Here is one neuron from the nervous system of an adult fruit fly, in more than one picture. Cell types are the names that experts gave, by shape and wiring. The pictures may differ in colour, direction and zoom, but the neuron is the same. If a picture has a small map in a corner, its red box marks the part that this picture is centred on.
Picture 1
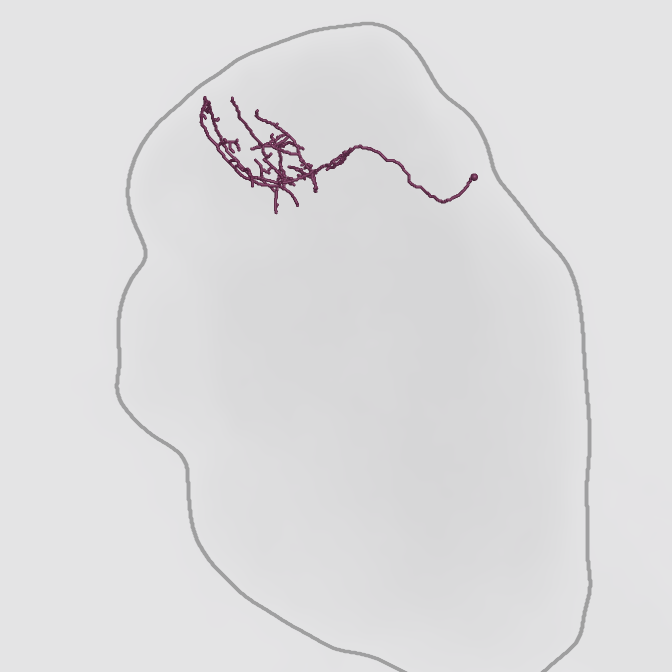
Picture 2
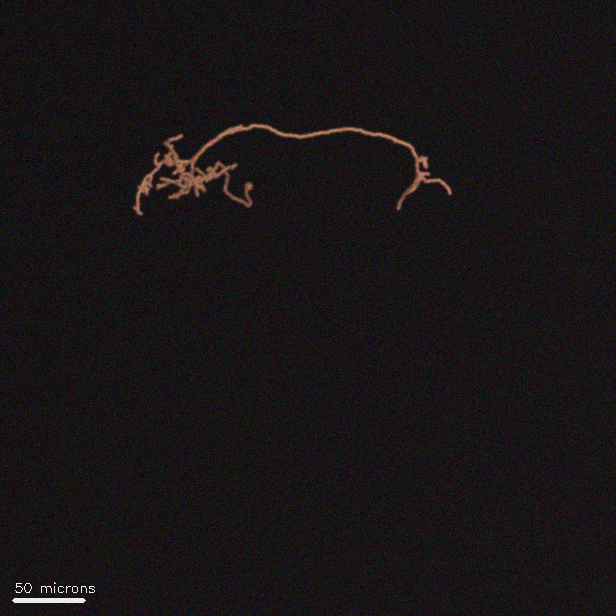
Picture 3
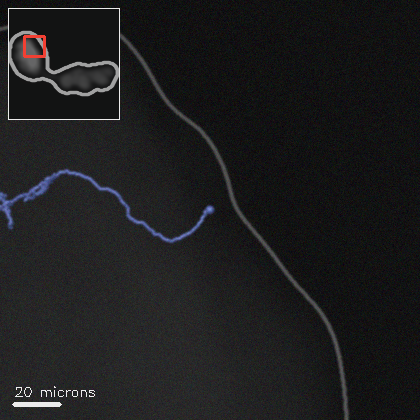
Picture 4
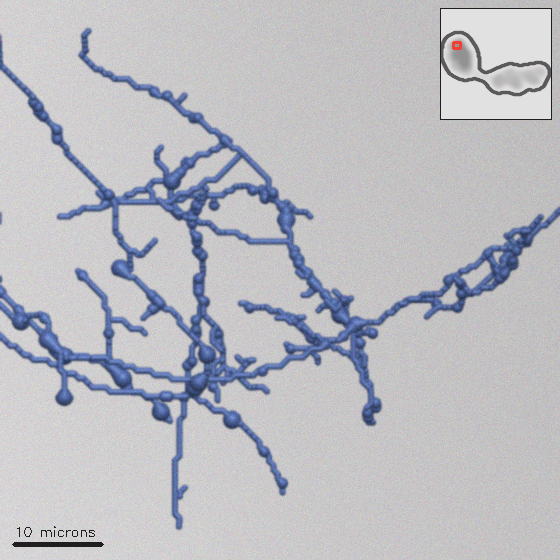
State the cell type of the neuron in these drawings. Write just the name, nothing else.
pC1_19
